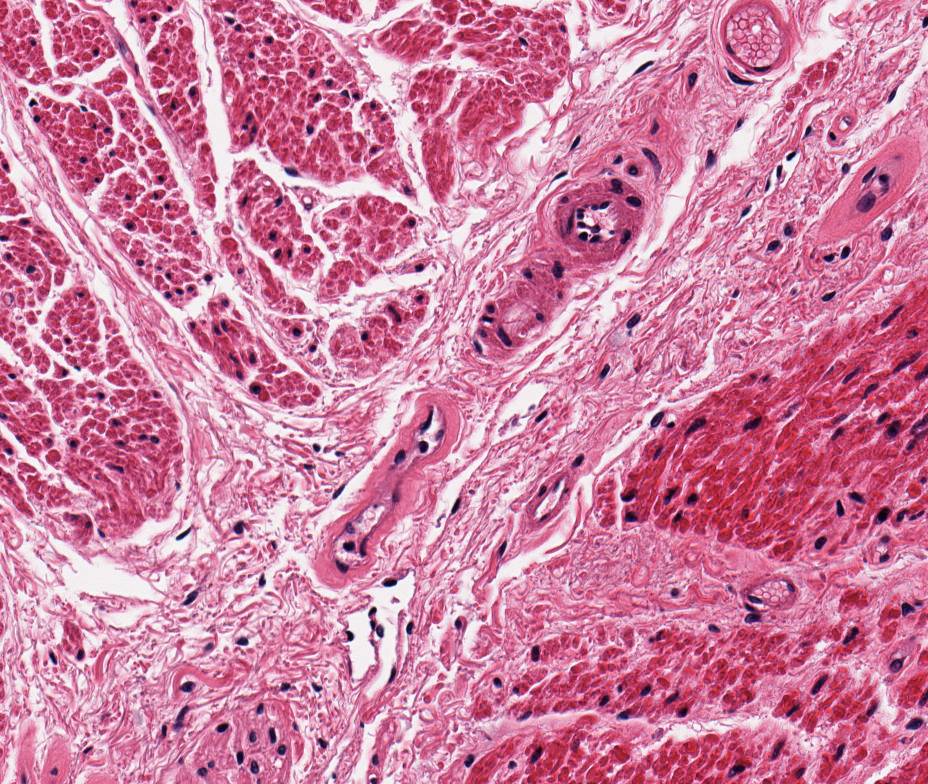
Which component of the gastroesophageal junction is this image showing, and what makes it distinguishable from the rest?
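You're looking at smooth muscle, split by a diagonal band of loose connective tissue from lower left to upper right. At upper left it is cut across, giving small rounded profiles with scattered dark nuclei. At lower right the cells run lengthwise or obliquely, with elongated cigar-shaped nuclei.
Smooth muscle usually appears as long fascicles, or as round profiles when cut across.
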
